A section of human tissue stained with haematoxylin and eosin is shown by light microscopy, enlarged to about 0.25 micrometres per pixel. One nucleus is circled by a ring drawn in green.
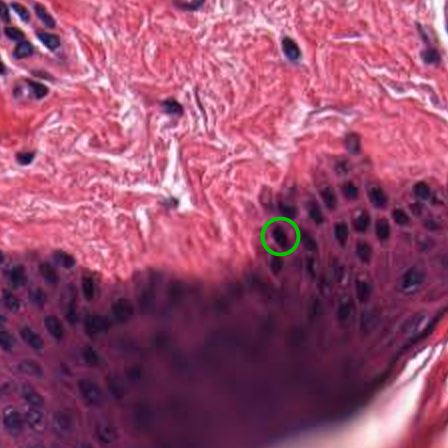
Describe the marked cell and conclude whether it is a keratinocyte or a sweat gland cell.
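The nucleus is oval and dark, about the same size as the nuclei of the neighbouring cells. The cell lies at the outer edge of the crowded sheet of dark-nucleated cells, directly against the pale pink wavy fibres of the tissue beside it. It is one of a row of similar cells lined up along that border. The marked nucleus belongs to a keratinocyte.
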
